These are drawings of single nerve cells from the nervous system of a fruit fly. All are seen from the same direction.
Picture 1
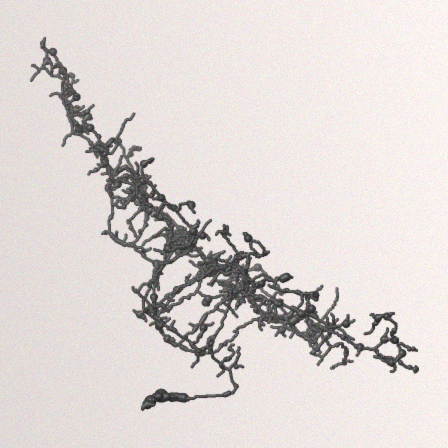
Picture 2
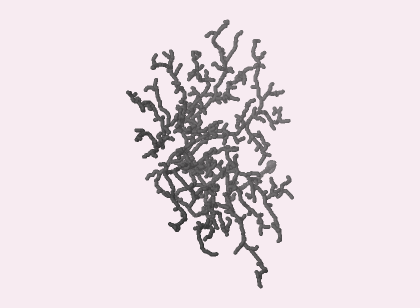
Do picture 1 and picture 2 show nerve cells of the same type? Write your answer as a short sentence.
They are of the same cell type.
